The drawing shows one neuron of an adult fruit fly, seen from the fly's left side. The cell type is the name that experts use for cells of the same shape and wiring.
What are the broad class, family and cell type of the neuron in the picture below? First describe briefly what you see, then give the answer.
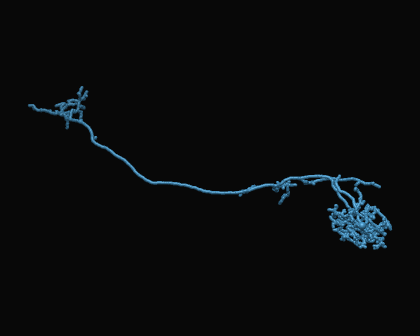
In this view it is wider than it is tall. It is an ascending neuron. The family is hemilineage 06B. The cell type is AN06B039.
